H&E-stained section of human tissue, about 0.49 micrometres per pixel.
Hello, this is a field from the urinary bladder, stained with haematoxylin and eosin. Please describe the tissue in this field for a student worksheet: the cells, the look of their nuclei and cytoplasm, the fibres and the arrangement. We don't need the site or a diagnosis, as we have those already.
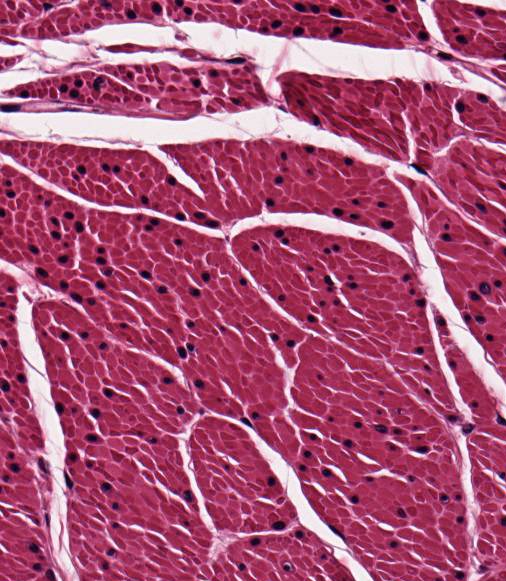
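So the whole field is fibres cut across, gathered into bundles with narrow clefts between. Their profiles are small and polygonal, packed tight against one another. The cytoplasm stains a deep pink-red everywhere I look. Between the bundles there are only thin strands of pale connective tissue.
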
